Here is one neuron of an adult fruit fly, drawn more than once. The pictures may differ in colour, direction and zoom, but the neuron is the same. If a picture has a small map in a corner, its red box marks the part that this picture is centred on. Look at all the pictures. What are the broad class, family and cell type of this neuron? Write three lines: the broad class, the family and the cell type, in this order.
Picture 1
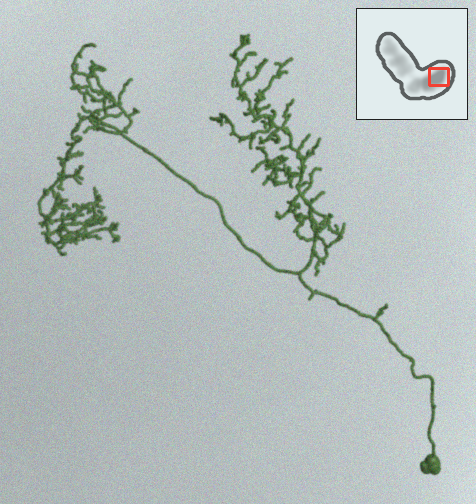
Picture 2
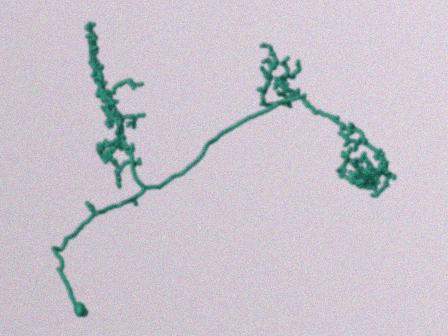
optic-lobe intrinsic neuron
TmY
TmY21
